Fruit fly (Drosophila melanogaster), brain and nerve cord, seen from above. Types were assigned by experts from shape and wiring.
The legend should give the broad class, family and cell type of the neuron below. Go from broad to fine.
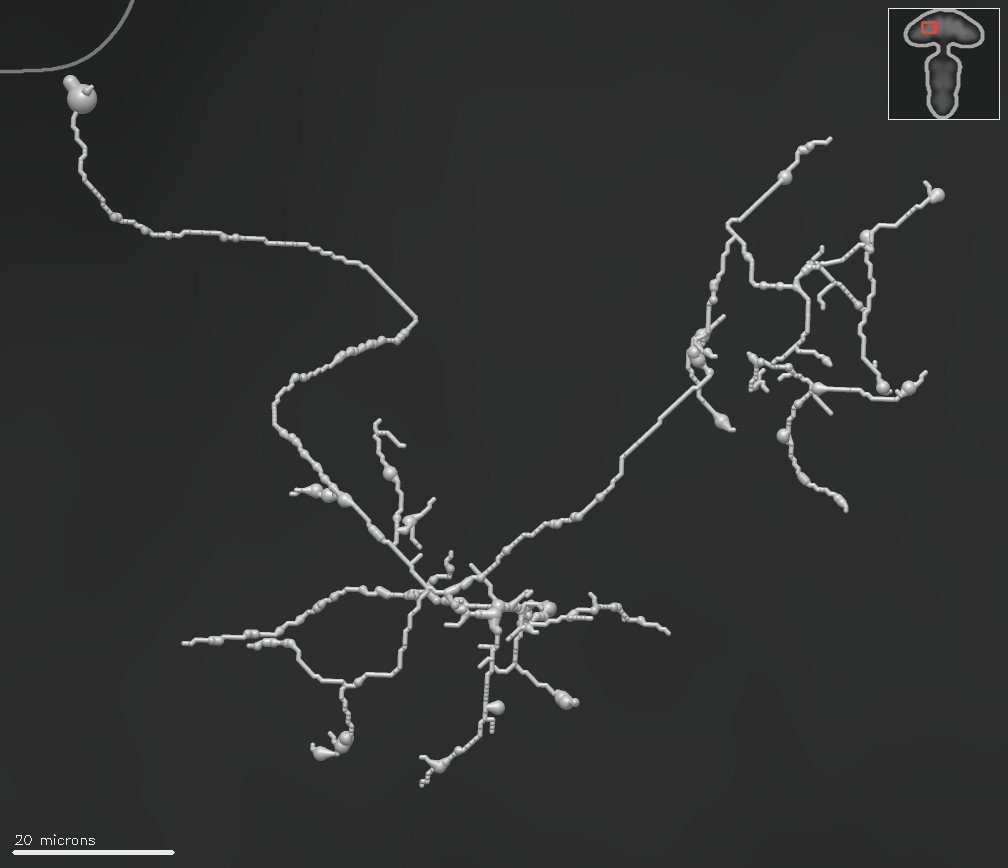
central-brain intrinsic neuron; hemilineage VPNl&d1_dorsal; LHAV5a2_a2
